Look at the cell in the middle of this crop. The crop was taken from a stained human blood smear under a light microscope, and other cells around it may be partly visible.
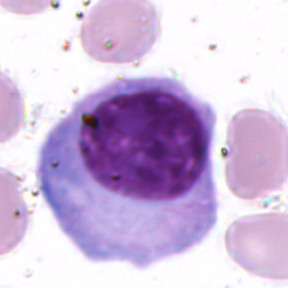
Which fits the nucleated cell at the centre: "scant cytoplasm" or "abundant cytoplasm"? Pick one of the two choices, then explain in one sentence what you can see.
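Abundant cytoplasm. The cytoplasm forms a wide rim that is broadest below the nucleus.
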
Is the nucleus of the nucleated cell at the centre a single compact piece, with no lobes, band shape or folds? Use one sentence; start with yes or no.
Yes, one compact round, oval or kidney-shaped mass makes up the nucleus.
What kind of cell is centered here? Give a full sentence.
In this crop, the cell at the very middle is a plasma cell.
